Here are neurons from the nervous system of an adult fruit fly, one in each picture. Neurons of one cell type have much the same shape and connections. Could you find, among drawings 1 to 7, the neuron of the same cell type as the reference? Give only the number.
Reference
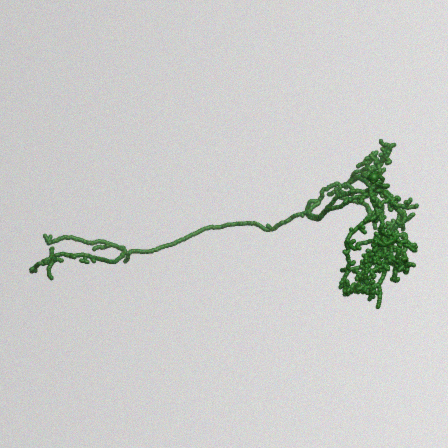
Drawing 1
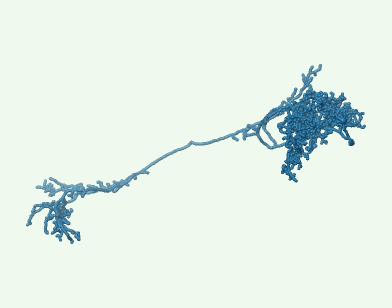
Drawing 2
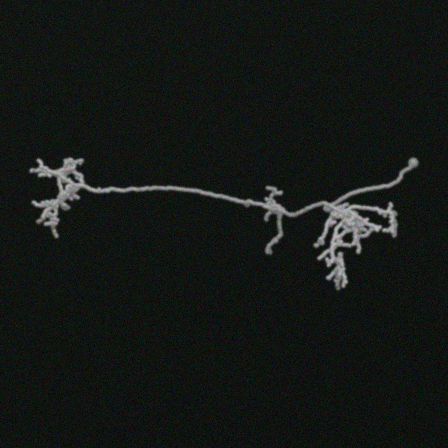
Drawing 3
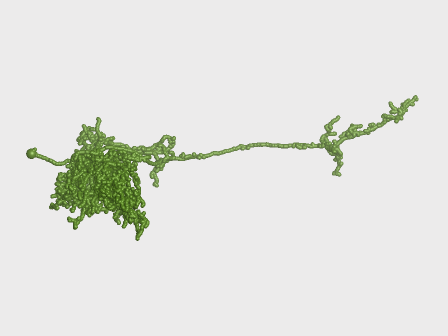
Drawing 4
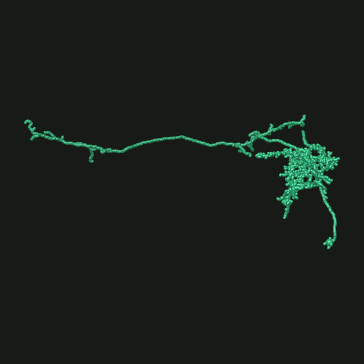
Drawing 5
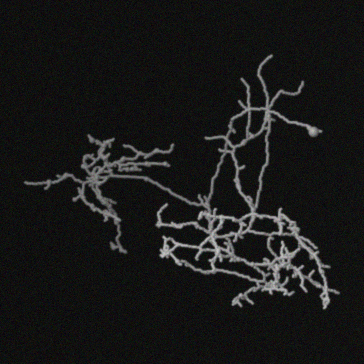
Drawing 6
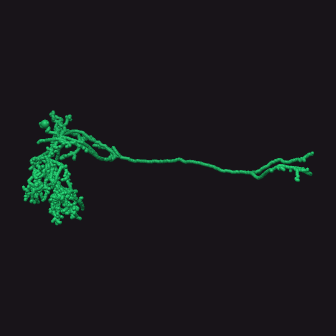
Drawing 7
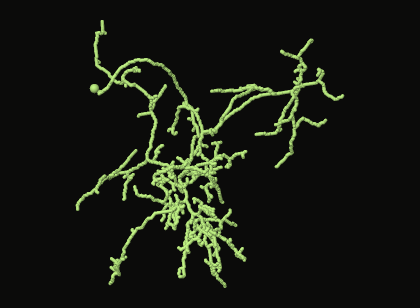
6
